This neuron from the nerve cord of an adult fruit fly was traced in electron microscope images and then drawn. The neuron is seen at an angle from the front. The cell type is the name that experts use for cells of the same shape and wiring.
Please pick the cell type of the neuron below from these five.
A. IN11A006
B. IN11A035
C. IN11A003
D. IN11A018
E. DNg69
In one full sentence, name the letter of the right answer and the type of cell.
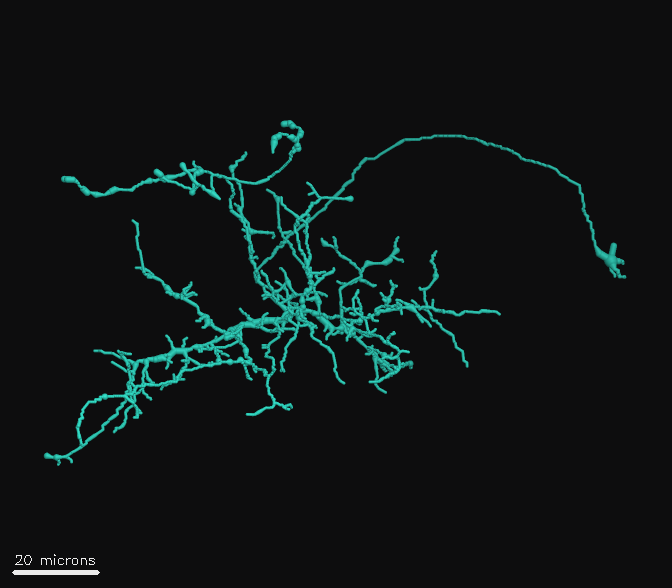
Option B is IN11A035, the cell type of the neuron.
